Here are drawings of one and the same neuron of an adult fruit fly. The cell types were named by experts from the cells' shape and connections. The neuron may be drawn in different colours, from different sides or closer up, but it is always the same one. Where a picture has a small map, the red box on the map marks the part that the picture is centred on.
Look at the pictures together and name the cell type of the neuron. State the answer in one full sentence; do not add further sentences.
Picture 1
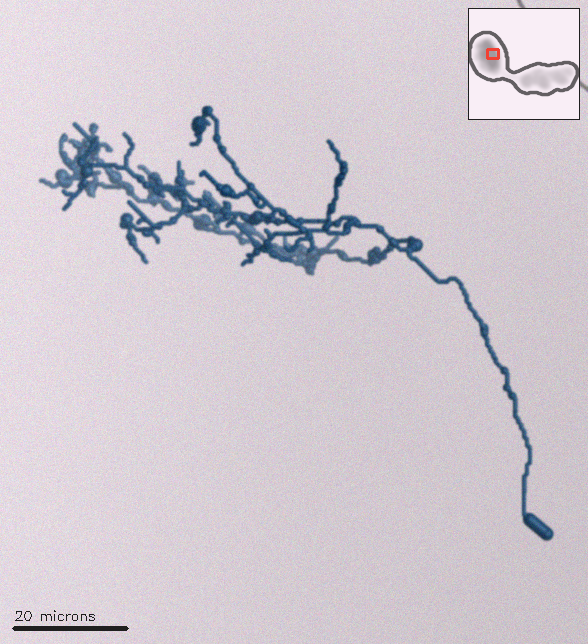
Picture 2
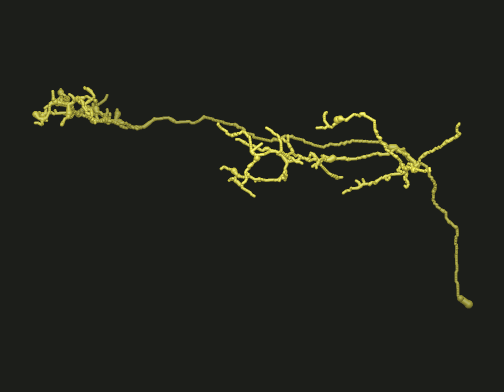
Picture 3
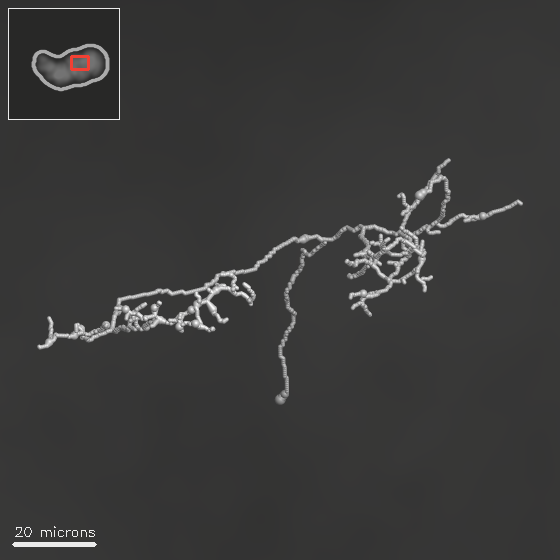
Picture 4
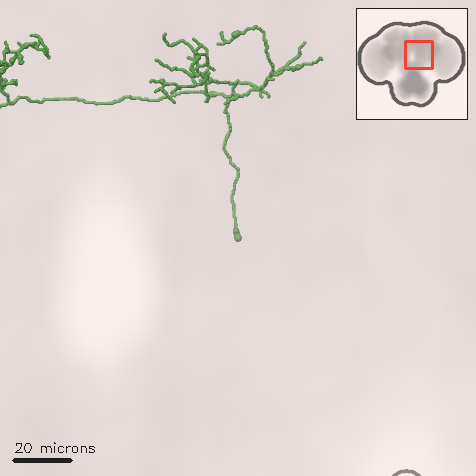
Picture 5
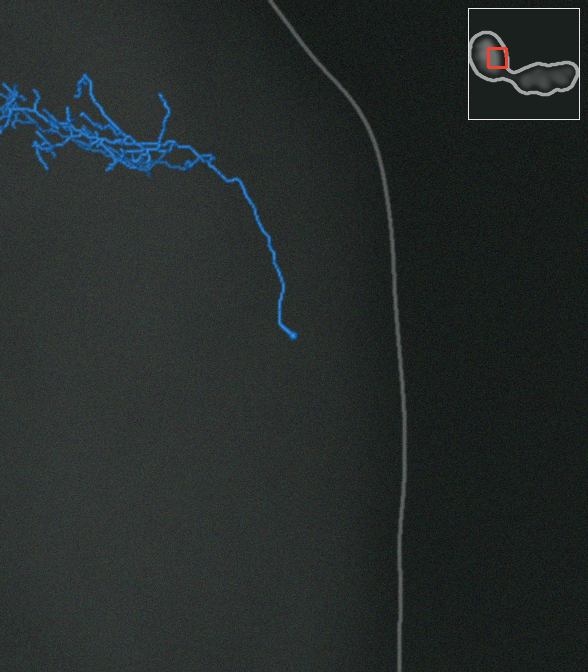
The cell type designation of this neuron is CB4206.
